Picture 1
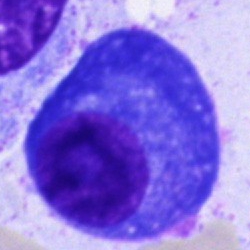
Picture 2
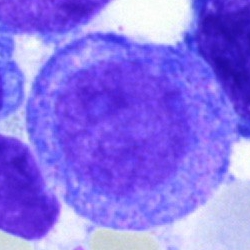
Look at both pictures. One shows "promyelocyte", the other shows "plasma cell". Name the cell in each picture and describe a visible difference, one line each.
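Picture 1: plasma cell. No granules are seen in the cytoplasm.
Picture 2: promyelocyte. Fine pinkish-purple granules are scattered through the cytoplasm.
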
